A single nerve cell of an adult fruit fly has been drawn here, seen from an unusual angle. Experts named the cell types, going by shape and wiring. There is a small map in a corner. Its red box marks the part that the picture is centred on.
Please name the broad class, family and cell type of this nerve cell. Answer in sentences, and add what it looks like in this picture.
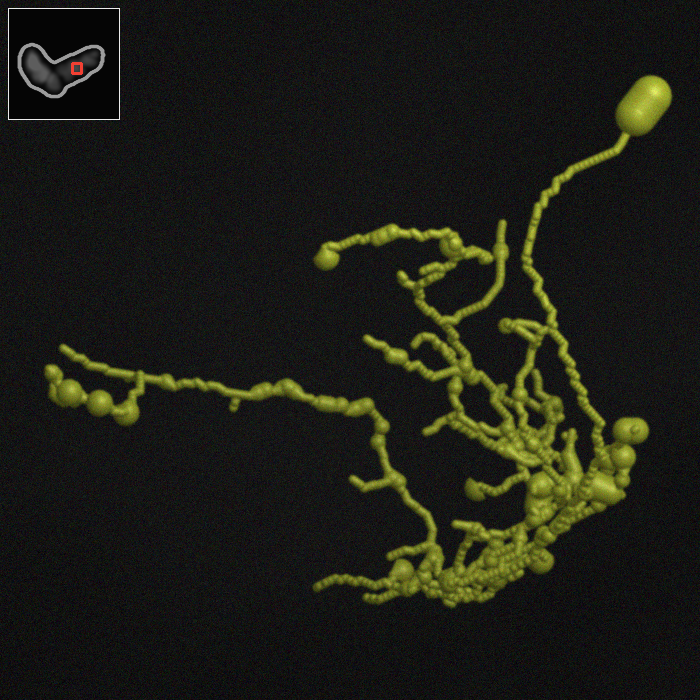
It is a nerve-cord intrinsic neuron. Its family is hemilineage 01B. The cell type is IN01B080. Its cell body lies at the upper right of the picture. As drawn here it is about as wide as it is tall.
